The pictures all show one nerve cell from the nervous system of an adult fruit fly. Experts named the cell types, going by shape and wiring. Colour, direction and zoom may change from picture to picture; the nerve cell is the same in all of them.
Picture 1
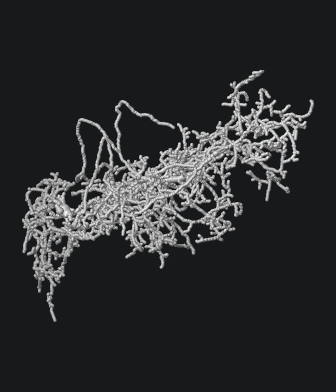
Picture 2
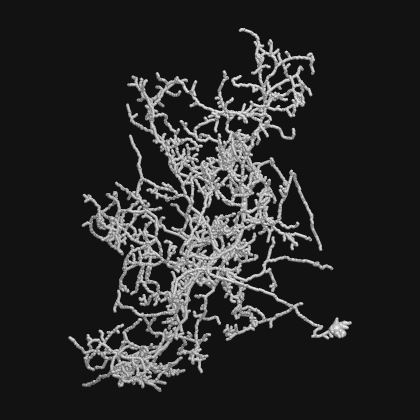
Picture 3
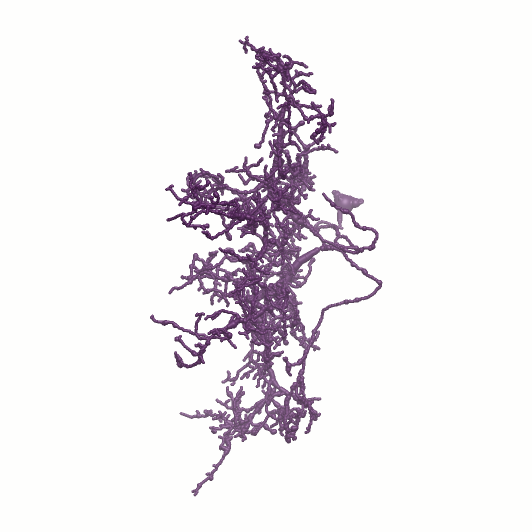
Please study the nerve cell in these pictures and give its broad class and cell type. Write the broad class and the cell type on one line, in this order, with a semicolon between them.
central-brain intrinsic neuron; GNG006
